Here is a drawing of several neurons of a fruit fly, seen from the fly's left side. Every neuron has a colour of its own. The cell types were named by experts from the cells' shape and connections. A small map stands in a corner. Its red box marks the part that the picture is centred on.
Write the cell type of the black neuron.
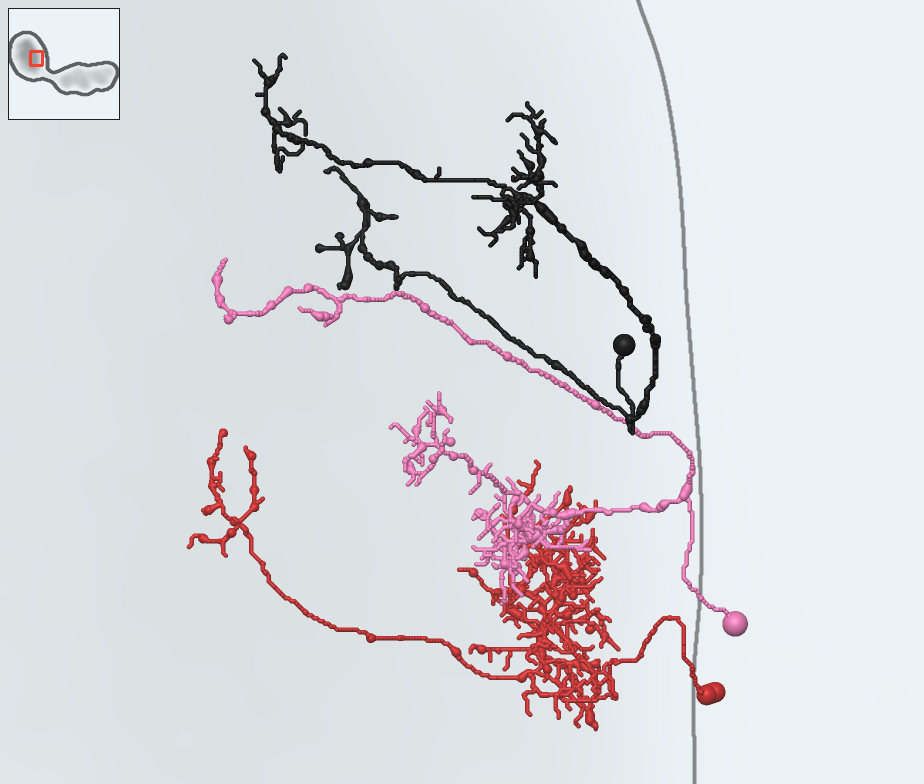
LLPC2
